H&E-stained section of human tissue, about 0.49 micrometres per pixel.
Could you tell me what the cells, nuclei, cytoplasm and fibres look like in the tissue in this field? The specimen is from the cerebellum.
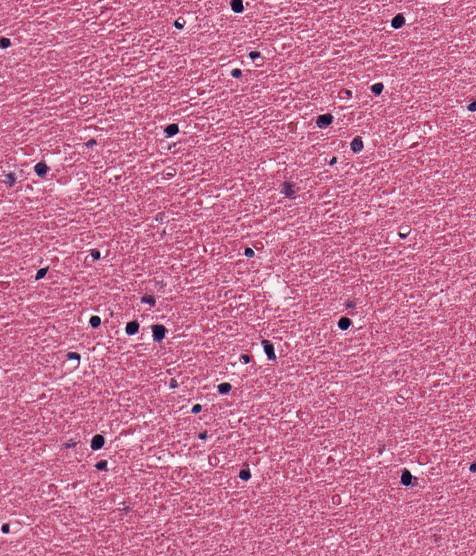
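A finely fibrillary pink matrix fills the field from edge to edge, and you won't find epithelium, glands or any other organised units in it. Most of the nuclei are small, round and darkly stained, and many of those sit in a clear halo instead of showing pink cytoplasm. A few, including one near the centre, are paler, purple and ill-defined.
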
